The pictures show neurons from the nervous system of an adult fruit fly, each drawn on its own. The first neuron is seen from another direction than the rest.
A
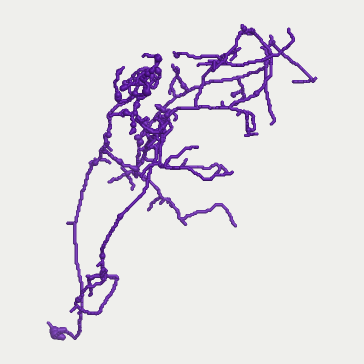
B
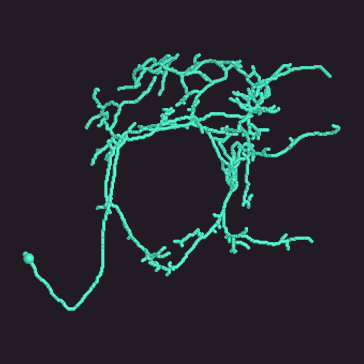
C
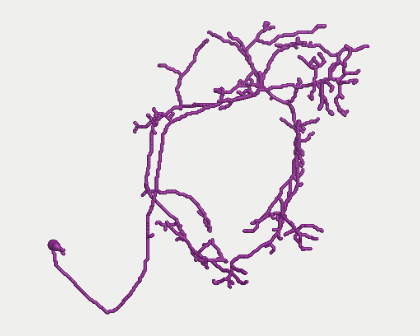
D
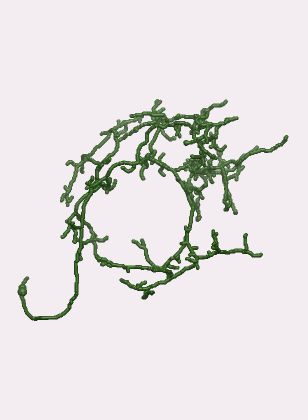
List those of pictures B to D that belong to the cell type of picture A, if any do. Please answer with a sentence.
Picture B, picture C and picture D are of the same cell type.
